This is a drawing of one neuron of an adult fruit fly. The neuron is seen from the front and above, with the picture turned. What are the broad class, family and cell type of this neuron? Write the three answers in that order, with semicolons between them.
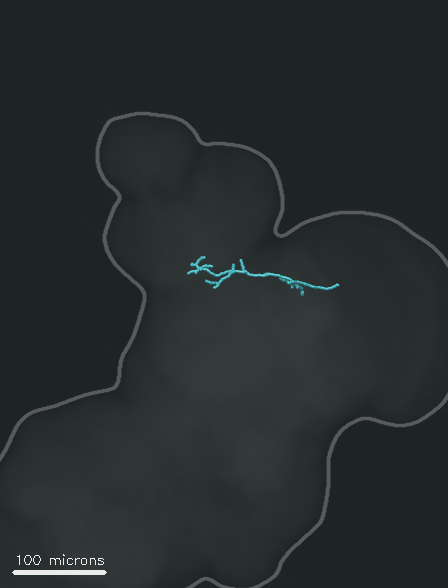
sensory neuron entering the nerve cord; class mechanosensory proprioceptive; SNpp16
